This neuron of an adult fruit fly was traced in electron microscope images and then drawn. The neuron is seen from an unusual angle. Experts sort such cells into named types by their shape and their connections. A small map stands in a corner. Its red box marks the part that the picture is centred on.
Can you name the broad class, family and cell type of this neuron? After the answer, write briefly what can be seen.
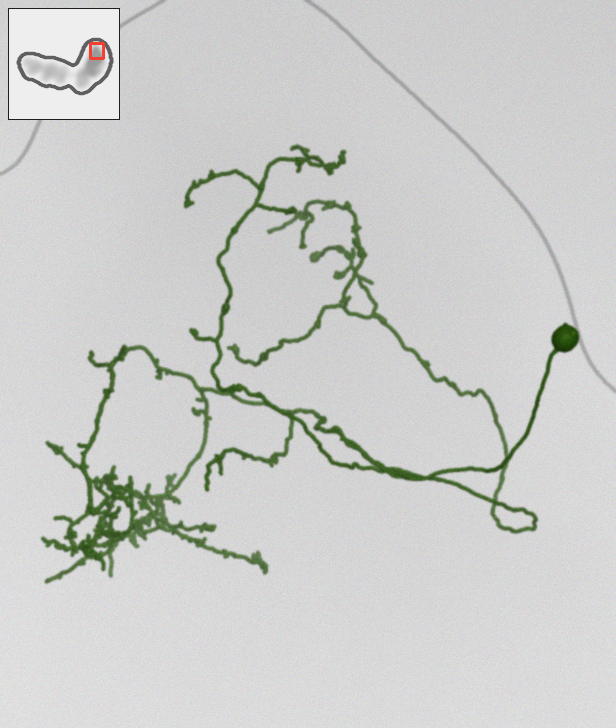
This is a central-brain intrinsic neuron. The family is hemilineage SLPav1_medial. Its cell type is LHAV3e6. Its cell body lies on the right of the picture. Dozens of branch ends can be seen.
